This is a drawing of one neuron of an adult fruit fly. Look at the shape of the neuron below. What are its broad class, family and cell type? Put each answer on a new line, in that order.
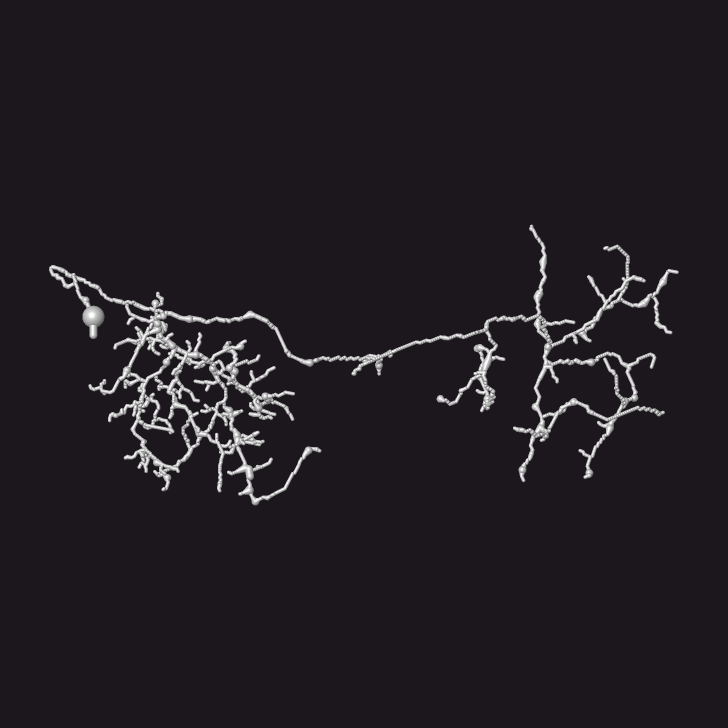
optic-lobe intrinsic neuron
LPi
LPi3b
